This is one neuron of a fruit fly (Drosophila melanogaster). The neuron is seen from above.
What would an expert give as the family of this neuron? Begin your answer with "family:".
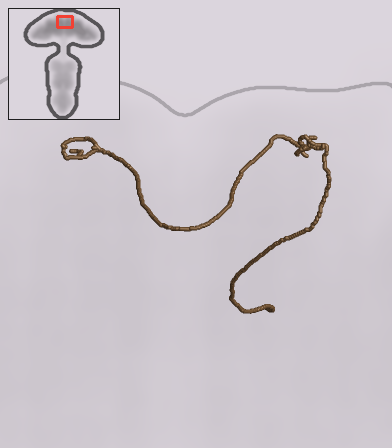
family: class olfactory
